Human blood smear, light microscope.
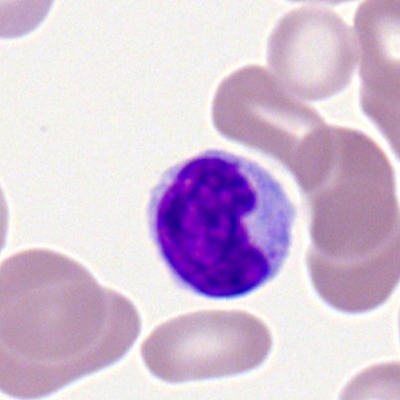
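Lymphocyte, the central cell in a stained human blood smear. Its outline is roughly round and smooth. The nucleus fills most of the cell and has an indentation on its right side. No nucleoli are visible in the nucleus.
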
